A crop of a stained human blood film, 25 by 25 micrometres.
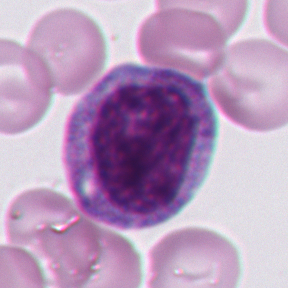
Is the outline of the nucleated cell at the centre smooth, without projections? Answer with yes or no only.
Yes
